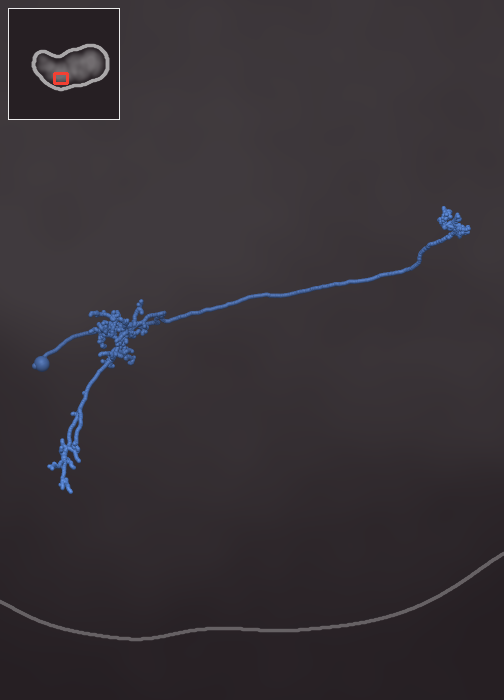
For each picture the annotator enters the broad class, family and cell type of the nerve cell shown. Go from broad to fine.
optic-lobe intrinsic neuron; T; T2a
